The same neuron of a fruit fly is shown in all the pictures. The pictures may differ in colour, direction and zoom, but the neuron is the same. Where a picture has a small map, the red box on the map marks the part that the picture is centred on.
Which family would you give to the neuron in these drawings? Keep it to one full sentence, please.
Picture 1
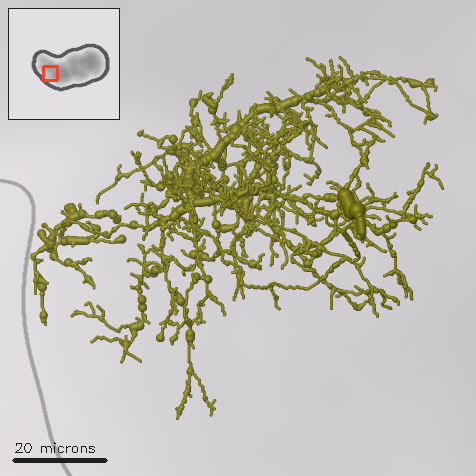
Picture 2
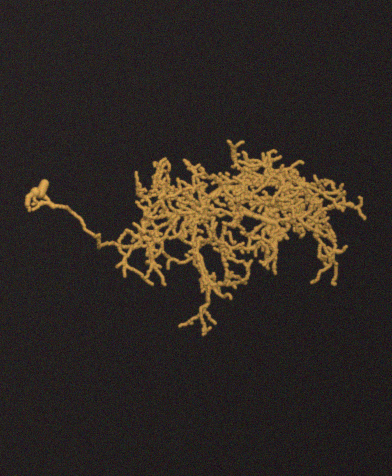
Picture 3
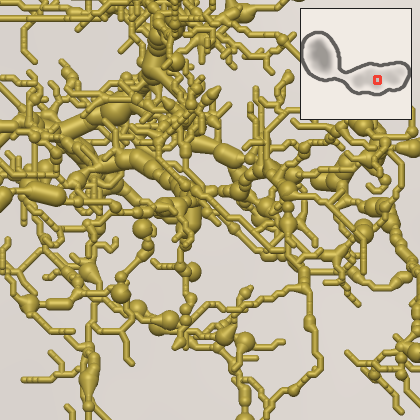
The neuron is categorized as belonging to family hemilineage 17A.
